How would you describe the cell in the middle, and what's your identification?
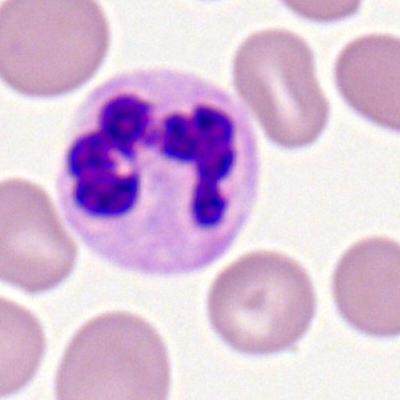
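Look at how round and smooth its outline is. The nucleus breaks into more than two separate lobes, strung together by thin strands, and I can't see any nucleoli in it. Only fine, faint granules sit in the cytoplasm, nothing large or coarse. So that's a segmented neutrophil.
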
